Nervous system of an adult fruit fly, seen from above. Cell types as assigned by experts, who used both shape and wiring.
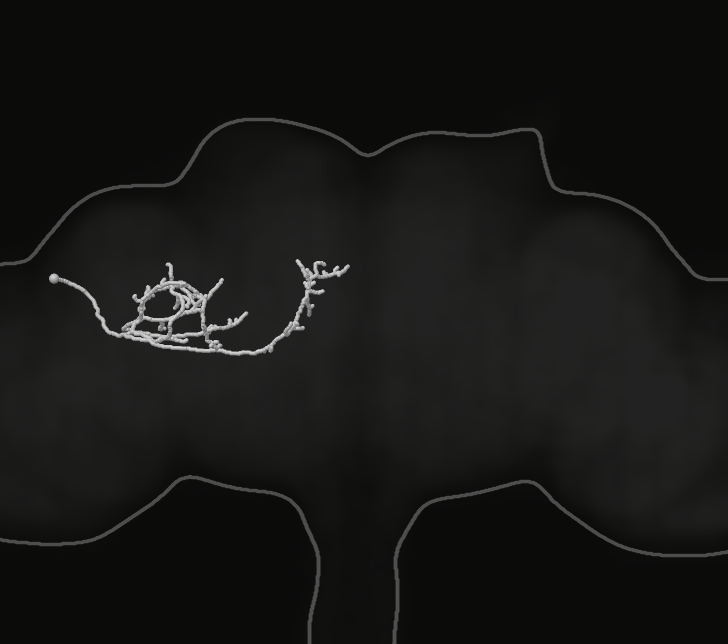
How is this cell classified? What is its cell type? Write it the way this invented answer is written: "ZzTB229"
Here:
"SMP035"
